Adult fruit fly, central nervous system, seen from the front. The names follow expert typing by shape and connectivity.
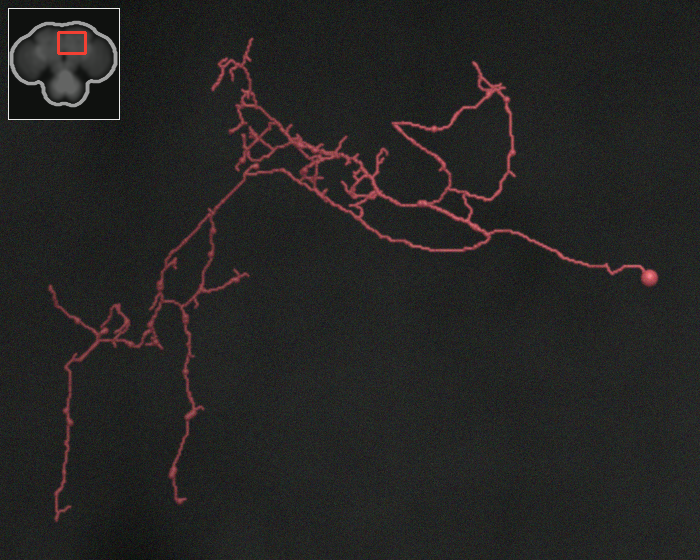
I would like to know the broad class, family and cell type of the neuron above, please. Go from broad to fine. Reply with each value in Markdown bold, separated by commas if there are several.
**central-brain intrinsic neuron**, **hemilineage AOTUv3_dorsal**, **SMP019**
